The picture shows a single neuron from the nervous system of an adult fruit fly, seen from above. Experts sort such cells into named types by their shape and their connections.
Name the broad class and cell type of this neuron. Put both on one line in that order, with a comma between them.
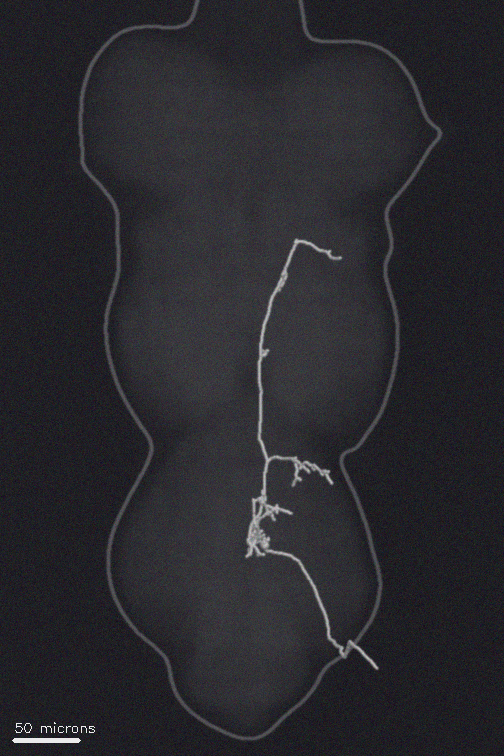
sensory neuron entering the nerve cord, SNxx29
